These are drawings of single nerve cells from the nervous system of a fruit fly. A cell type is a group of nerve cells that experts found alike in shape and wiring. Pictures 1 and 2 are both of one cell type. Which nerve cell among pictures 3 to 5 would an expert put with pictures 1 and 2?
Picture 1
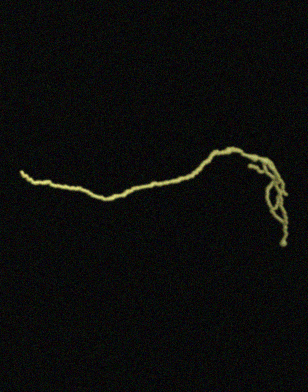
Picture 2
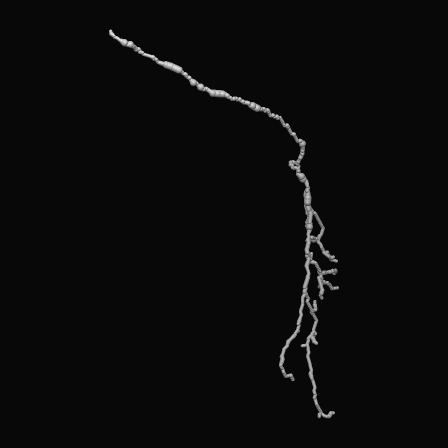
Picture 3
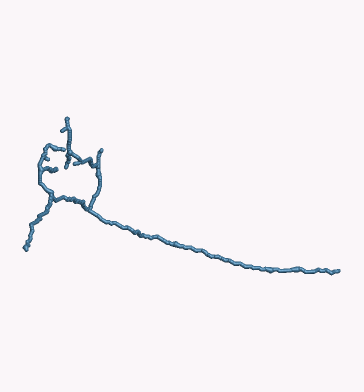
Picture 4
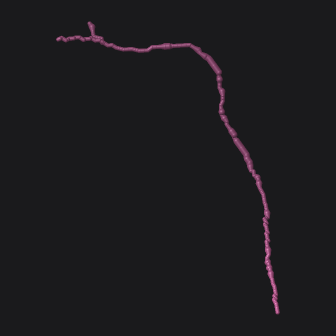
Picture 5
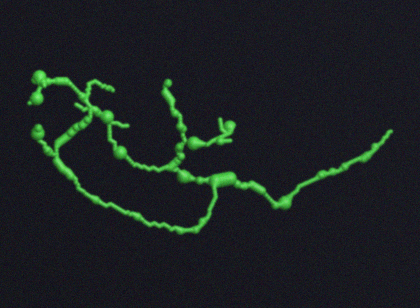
Picture 3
